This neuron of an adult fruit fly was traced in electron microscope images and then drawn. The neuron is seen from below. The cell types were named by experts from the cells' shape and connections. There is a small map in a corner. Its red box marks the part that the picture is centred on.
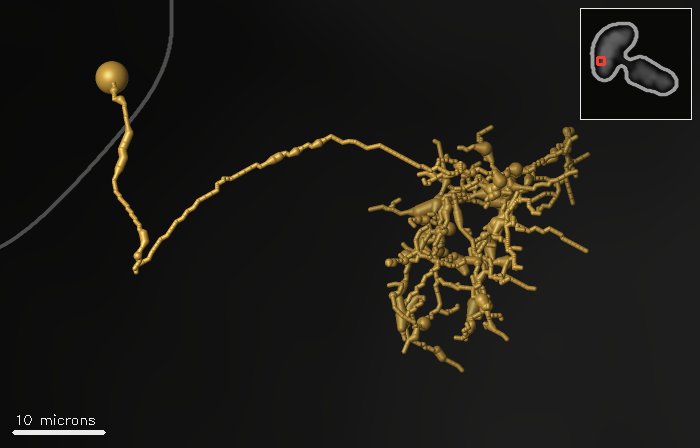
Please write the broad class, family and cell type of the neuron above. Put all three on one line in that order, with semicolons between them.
optic-lobe intrinsic neuron; Cm; Cm3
